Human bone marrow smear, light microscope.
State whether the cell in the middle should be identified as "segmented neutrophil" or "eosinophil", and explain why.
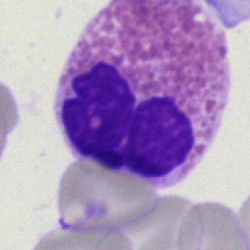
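I'd call it an eosinophil. The nucleus has two lobes lying side by side, and that weighs toward it.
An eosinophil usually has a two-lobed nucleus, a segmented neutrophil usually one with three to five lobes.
The granules filling the cytoplasm are coarse, not fine, and they are pinkish-purple.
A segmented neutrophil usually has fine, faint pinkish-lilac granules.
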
